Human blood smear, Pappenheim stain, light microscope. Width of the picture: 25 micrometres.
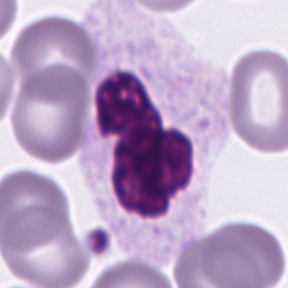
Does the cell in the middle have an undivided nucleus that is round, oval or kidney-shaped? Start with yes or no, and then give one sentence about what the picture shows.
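No. The nucleus is irregular, with several folded lobes.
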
